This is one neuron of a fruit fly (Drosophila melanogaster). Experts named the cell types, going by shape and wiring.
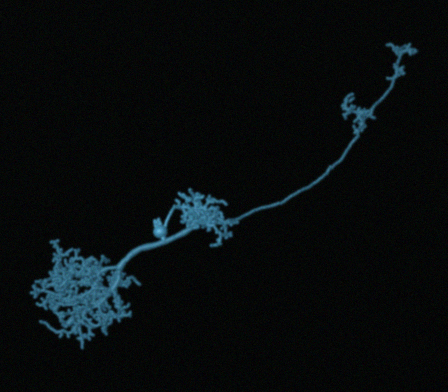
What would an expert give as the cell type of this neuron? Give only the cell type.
Y3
